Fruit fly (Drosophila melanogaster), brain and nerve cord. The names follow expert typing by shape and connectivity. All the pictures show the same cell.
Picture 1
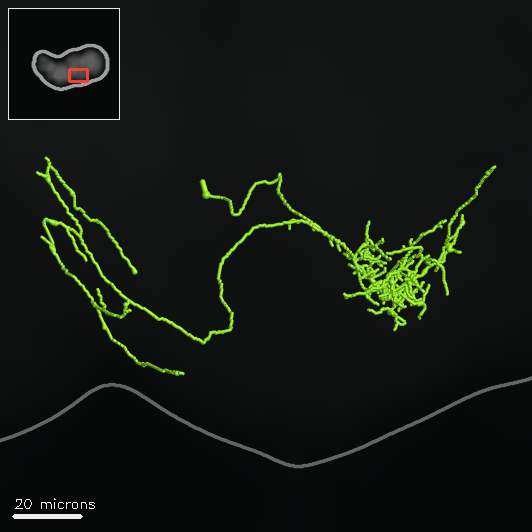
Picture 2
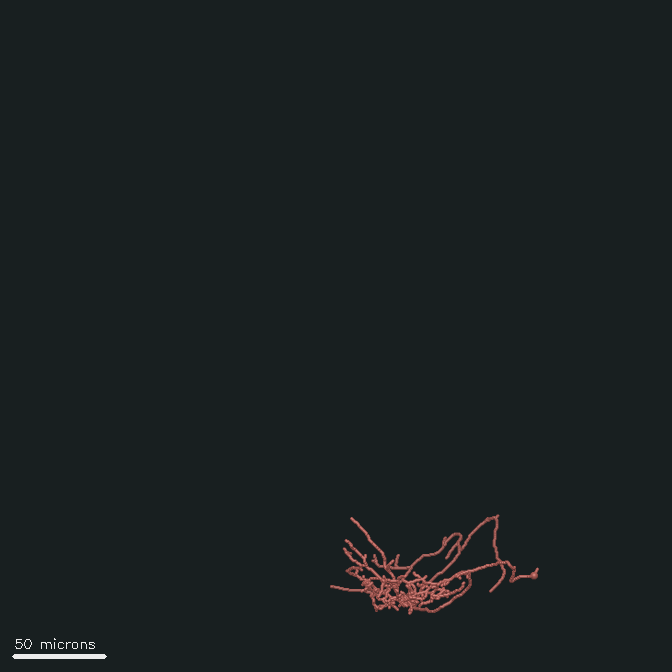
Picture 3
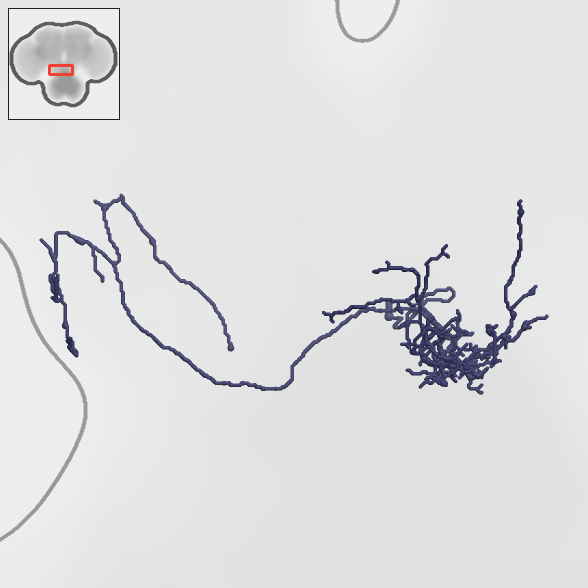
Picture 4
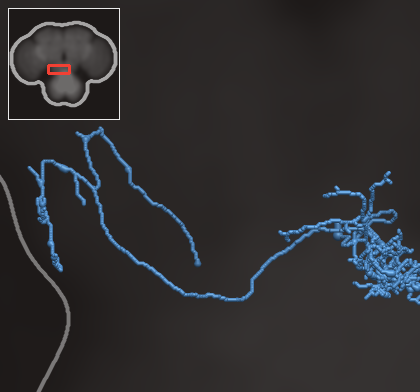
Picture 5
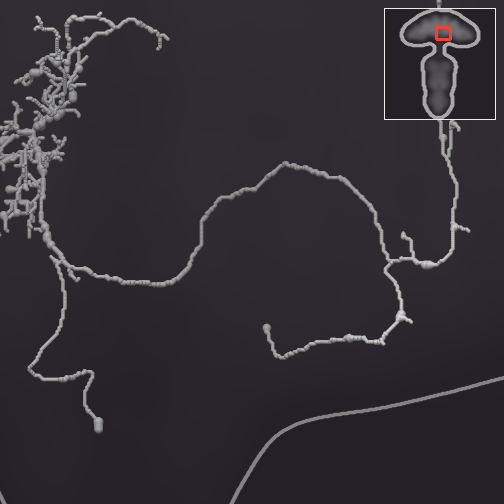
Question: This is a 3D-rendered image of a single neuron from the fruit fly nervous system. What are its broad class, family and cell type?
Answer: central-brain intrinsic neuron; hemilineage LB23; GNG451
